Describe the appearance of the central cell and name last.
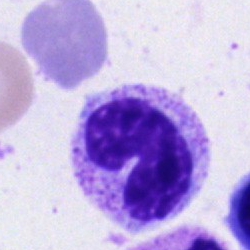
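Look first at the edge: this cell has a round, smooth outline. Now find the nucleus, which is kidney-shaped, with a narrow cleft cutting into its lower part. Fine purple-pink granules are scattered all through the cytoplasm, and you won't find any vacuoles there. Put together, this cell is a metamyelocyte.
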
